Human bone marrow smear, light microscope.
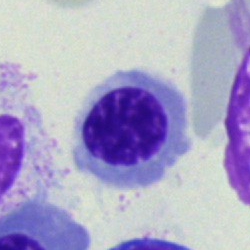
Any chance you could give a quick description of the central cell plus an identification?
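The chromatin's dark purple and clumped, broken up here and there by small pale patches. There's no distinct nucleolus, and the cytoplasm is a pale greyish blue without any granules. So that's an erythroblast.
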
